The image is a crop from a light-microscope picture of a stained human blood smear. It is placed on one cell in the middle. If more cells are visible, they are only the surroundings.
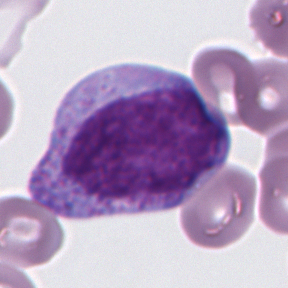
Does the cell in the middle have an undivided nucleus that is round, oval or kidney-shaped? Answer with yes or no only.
Yes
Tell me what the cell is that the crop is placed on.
atypical promyelocyte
